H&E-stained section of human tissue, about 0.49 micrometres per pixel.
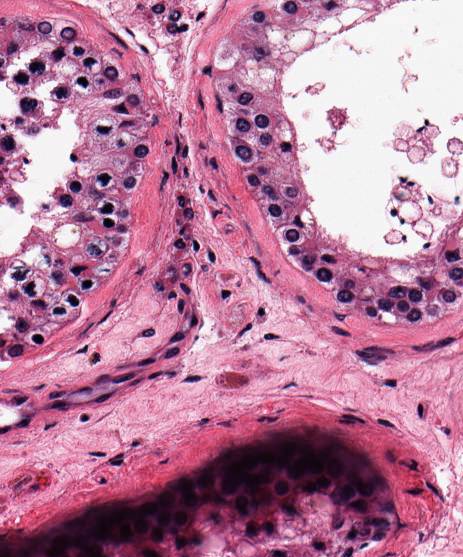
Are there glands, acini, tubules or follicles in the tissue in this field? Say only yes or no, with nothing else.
Yes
